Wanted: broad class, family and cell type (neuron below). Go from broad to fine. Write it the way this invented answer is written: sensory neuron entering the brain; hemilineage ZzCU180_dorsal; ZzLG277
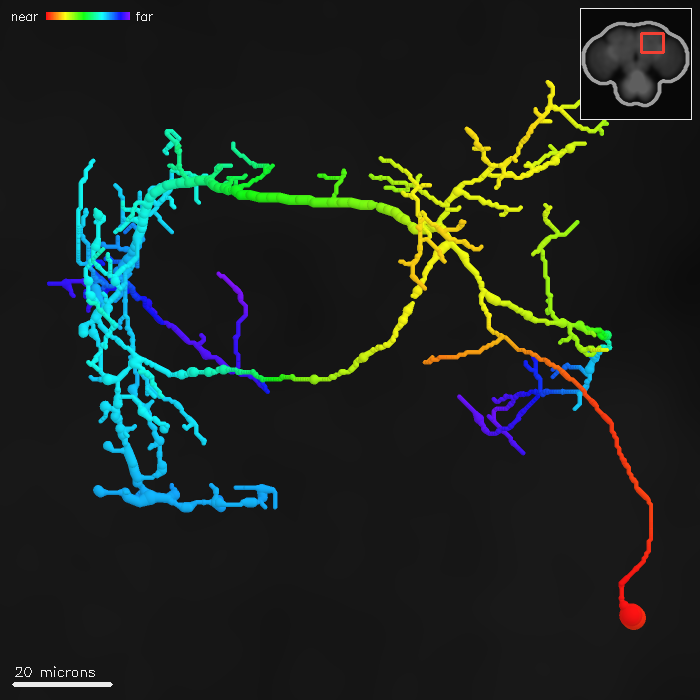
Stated: central-brain intrinsic neuron; hemilineage SLPa&l1_anterior; CL088_a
